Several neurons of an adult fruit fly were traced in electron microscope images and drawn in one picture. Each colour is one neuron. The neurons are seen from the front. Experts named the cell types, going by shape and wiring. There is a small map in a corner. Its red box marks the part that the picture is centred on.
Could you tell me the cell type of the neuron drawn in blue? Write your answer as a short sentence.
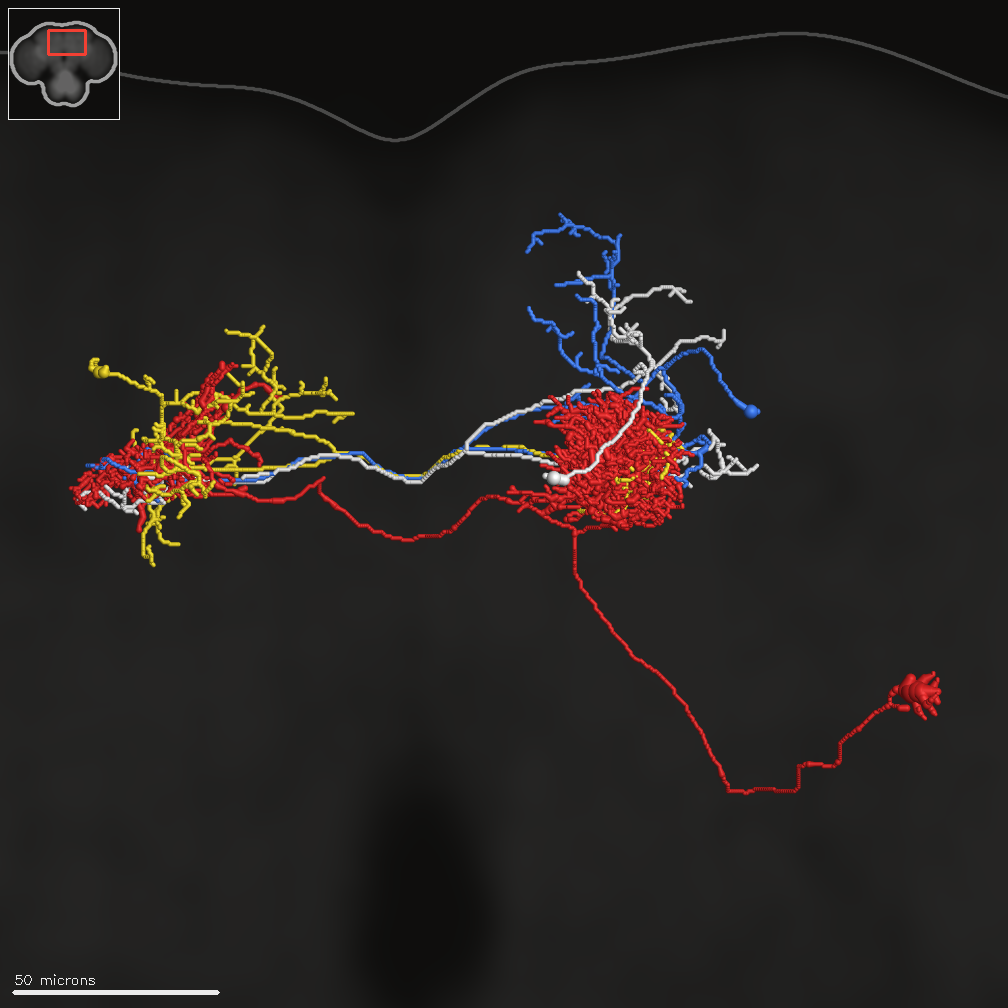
The cell type is PAM13.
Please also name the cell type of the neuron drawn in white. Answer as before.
The cell type is PAM14.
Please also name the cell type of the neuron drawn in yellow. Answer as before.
The cell type is PAM12.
